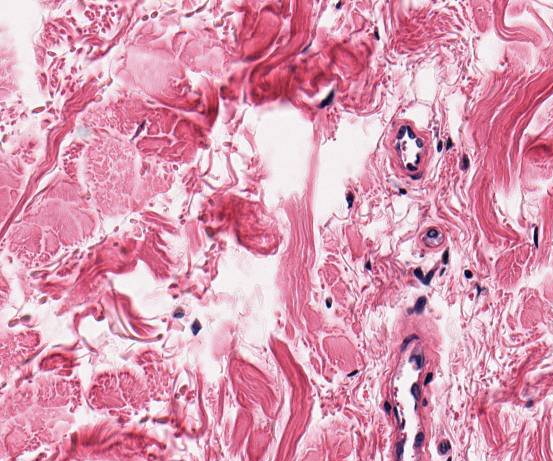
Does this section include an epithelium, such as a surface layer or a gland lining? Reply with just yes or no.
No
